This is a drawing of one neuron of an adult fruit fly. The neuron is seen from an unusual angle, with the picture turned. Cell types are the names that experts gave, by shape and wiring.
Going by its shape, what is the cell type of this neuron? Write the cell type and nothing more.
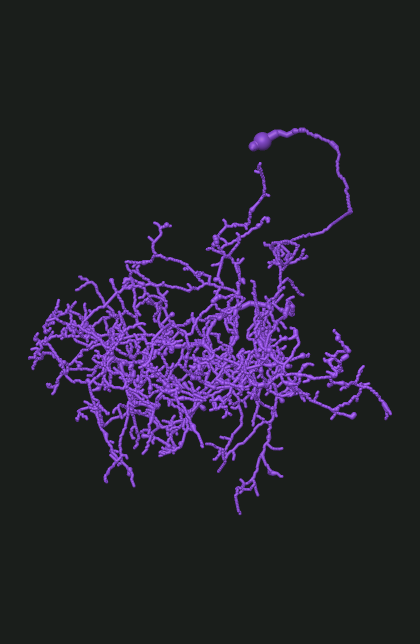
AVLP490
